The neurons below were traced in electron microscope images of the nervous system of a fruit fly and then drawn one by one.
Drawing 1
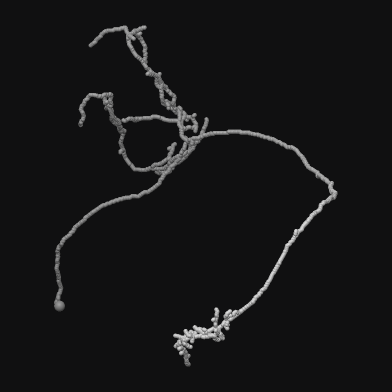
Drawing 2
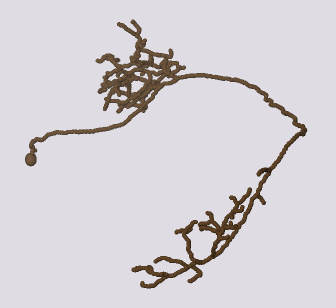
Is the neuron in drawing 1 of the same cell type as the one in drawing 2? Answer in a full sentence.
They are of different cell types.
